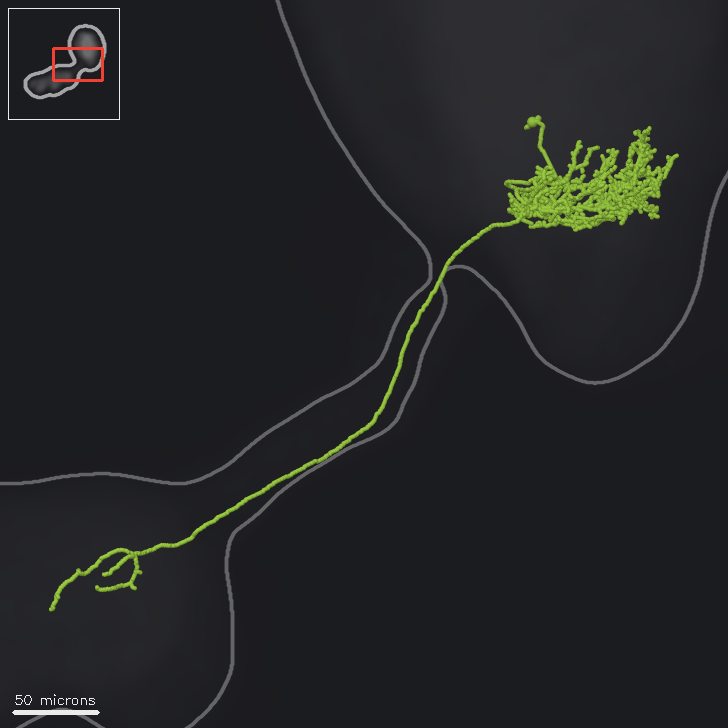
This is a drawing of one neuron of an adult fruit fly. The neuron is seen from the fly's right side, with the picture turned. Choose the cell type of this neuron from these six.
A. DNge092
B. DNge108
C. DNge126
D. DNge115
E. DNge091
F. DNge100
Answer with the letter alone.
F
